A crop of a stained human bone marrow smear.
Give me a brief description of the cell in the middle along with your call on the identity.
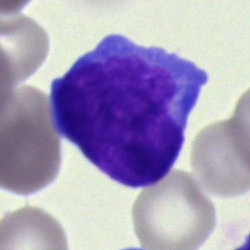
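Start with the outline: it is irregular and angular, not smoothly round. Now look inside, where the nucleus fills most of the cell. Around it runs only a scant rim of deep blue cytoplasm, and that rim is widest along the upper right edge. This cell is a blast.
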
